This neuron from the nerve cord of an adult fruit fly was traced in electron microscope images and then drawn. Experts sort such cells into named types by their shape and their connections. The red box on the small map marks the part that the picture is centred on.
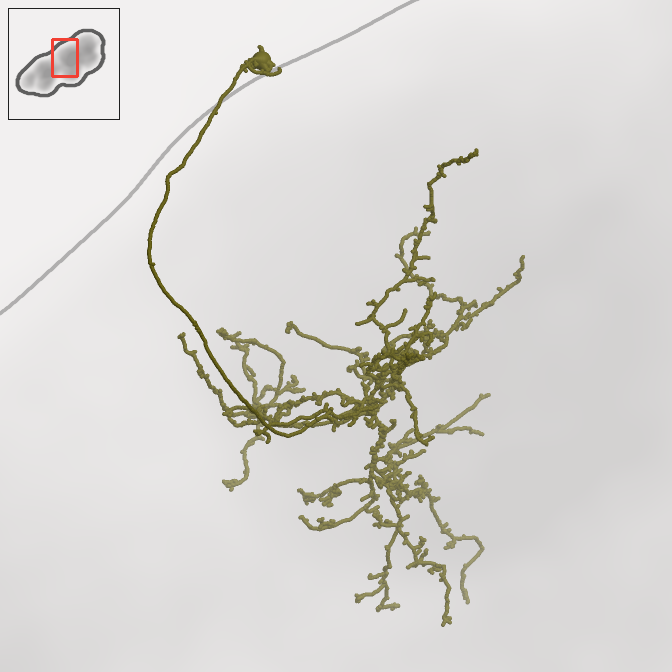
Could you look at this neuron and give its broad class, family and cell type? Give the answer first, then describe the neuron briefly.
It is a nerve-cord intrinsic neuron. Its family is hemilineage 11A. It is of cell type IN11A035. The picture shows dozens of branch ends. In this view it is taller than it is wide.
